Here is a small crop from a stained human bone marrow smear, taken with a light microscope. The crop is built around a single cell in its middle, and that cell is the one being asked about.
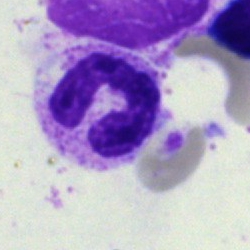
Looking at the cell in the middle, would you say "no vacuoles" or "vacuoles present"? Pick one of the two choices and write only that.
No vacuoles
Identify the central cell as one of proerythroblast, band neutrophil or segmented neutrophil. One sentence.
The cell nearest the centre of this crop is a segmented neutrophil.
